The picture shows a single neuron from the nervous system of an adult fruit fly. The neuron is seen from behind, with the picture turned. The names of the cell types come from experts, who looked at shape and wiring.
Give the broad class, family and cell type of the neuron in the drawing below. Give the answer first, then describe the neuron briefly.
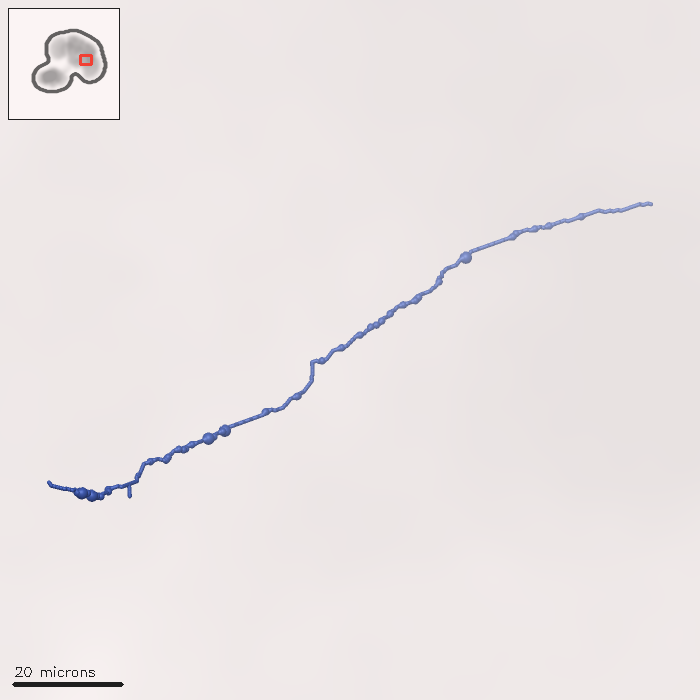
This is a sensory neuron entering the brain. The name of its family is class mechanosensory. Its cell type is JO-ED2_c. No cell body is drawn. By the scale bar it is about 110 microns wide in this view. It has a dozen or fewer branch ends.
